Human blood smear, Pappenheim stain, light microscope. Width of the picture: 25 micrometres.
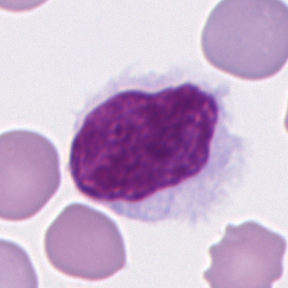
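Hairy cell, the cell in the middle of a stained peripheral blood smear. Its cytoplasm is a pale, faint blue-grey and contains no vacuoles. At the outer edge, that cytoplasm is ragged, with fine hair-like projections. Last, the nuclear outline is slightly bumpy rather than perfectly smooth.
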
